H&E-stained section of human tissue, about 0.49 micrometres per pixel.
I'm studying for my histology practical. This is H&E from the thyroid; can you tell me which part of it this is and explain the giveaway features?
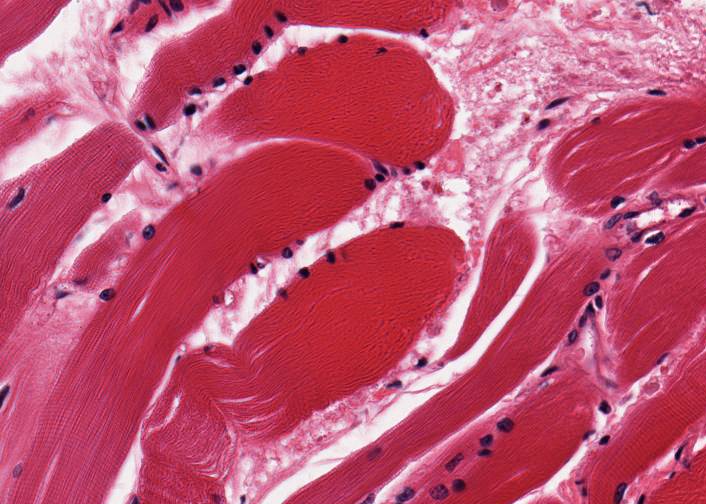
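Skeletal muscle occupies this field. Each fibre has deep red cytoplasm, and its dark oval nuclei lie at the edges rather than in the centre, many sitting in a row along the border.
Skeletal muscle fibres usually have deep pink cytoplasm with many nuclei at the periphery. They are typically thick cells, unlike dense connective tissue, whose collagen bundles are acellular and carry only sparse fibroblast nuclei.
Fine lines run along the length of each fibre.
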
